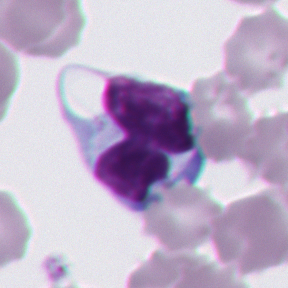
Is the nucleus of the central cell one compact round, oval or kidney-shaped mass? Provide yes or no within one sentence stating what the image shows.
No, there are two or more separate lobes forming the nucleus.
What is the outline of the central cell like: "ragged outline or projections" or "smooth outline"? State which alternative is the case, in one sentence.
The outline of the cell is rough, not smooth.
